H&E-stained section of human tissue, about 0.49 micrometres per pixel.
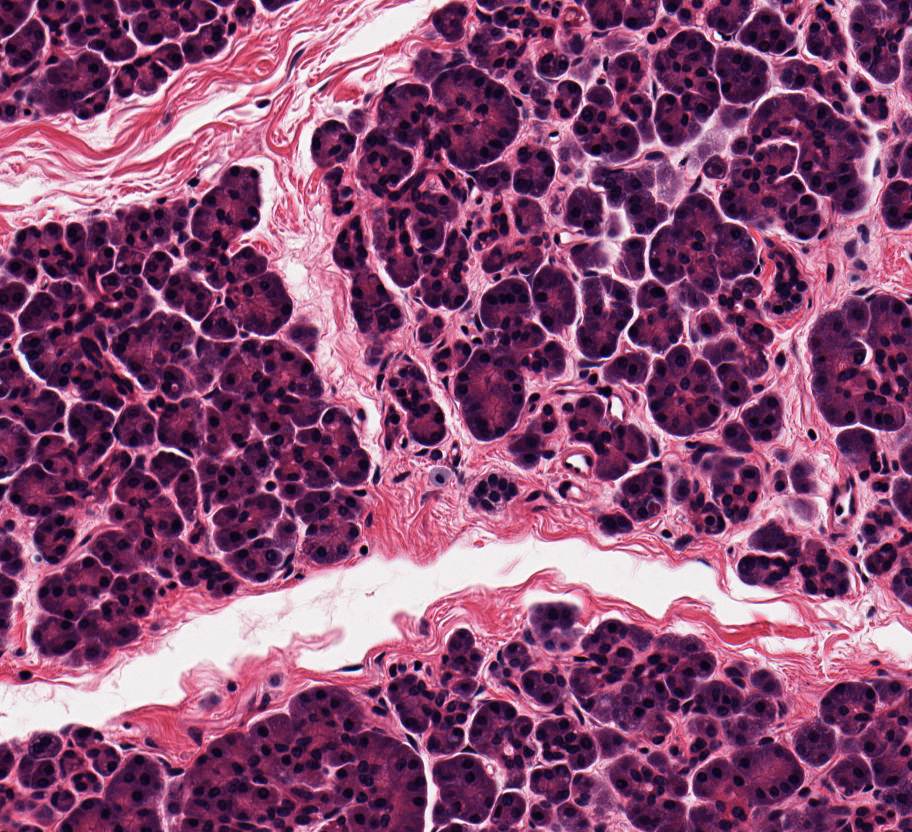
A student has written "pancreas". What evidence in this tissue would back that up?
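Pancreas fits: the tissue is divided into lobules of closely packed acini, separated by bands of pink connective tissue.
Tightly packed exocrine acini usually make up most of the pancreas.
The acini are small rounded clusters of cells with deep purple cytoplasm and round, dark nuclei sitting toward the base. Their central lumens are tiny, and mostly hard to see.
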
